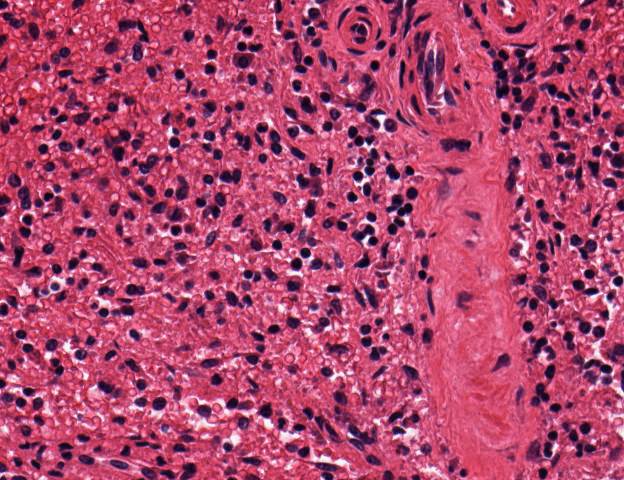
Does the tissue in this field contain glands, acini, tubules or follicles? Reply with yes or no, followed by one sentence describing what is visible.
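No. No epithelium or glands are present anywhere in the field.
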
